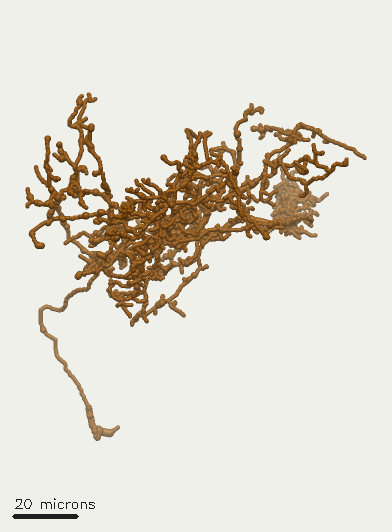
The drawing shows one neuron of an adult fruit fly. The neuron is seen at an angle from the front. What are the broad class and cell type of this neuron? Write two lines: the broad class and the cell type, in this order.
central-brain intrinsic neuron
AVLP370_a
